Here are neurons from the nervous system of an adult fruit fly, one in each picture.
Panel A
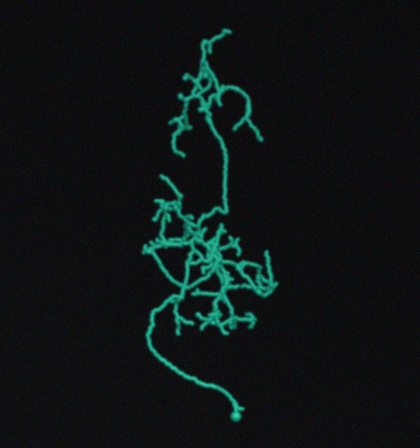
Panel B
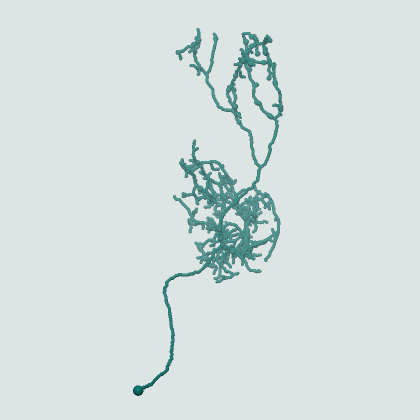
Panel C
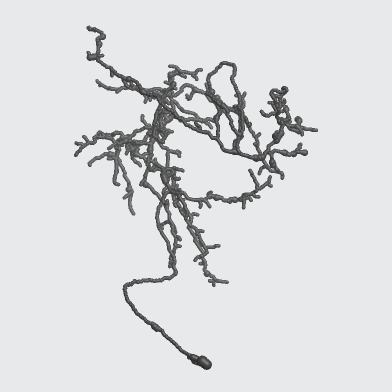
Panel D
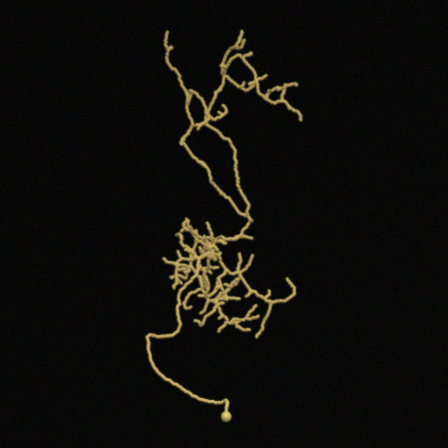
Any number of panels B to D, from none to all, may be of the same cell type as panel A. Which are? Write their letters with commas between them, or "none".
none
